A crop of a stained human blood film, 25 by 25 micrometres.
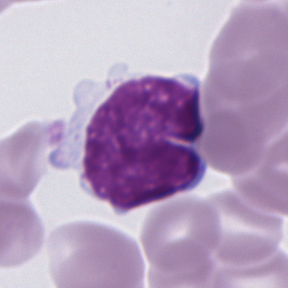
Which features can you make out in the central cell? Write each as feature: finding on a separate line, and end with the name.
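Nucleus: narrow cleft cutting in from the right edge
Chromatin: dark purple with small scattered paler spots
Cytoplasm: mostly to the left of the nucleus
Cell edge: ragged, irregular projections on the left and upper left
Identity: large granular lymphocyte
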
